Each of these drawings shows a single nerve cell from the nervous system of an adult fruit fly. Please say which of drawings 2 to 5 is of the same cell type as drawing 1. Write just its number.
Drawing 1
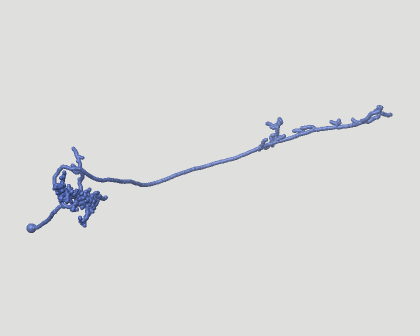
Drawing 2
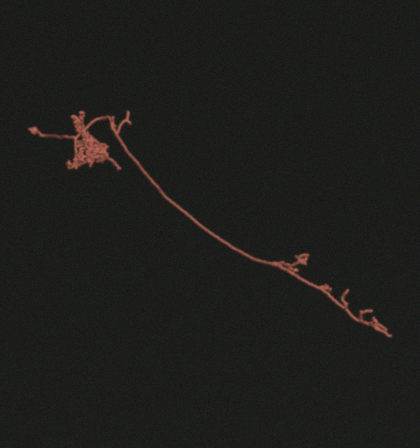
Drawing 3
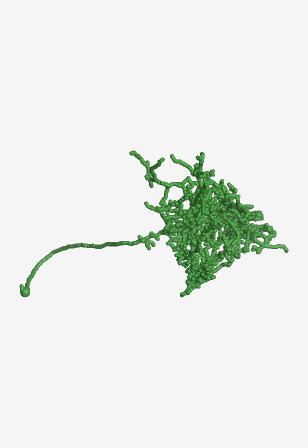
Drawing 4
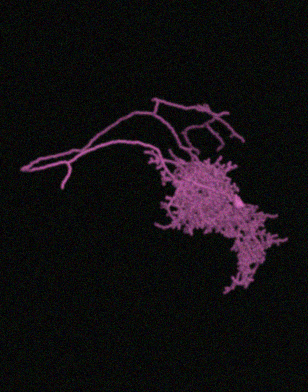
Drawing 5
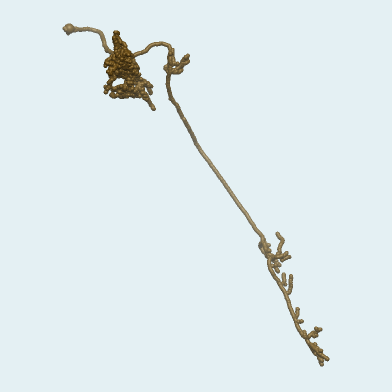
2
